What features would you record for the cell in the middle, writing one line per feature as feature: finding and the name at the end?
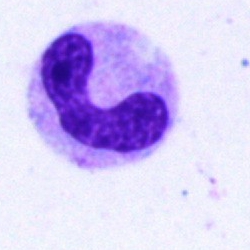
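Nucleus: curved, horseshoe-like band, opening toward the upper right
Chromatin: dark purple, coarsely clumped
Nucleoli: none visible
Cytoplasm: no vacuoles seen
Name: band neutrophil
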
